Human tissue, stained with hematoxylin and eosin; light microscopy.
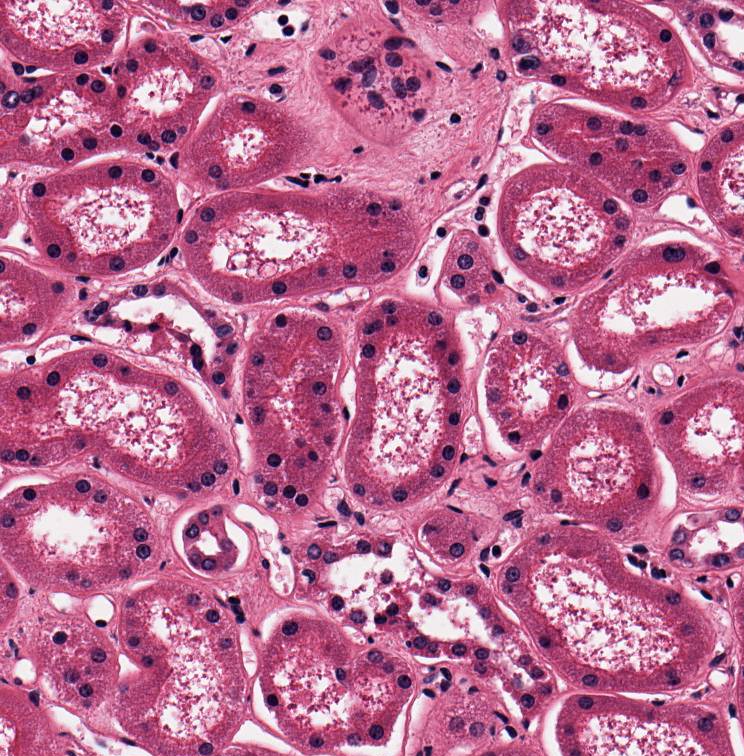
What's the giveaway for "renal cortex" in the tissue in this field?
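This field is renal cortex, and its tubules are the feature that goes with that name.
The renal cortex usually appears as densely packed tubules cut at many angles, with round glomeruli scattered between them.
Each tubule here is lined by a single layer of cuboidal to low columnar cells with plentiful granular, eosinophilic cytoplasm. No borders between neighbouring lining cells can be made out, so the cytoplasm appears as an unbroken ring around each tubule. Most lumens are not empty but hold loose, pale pink, flocculent granular material.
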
